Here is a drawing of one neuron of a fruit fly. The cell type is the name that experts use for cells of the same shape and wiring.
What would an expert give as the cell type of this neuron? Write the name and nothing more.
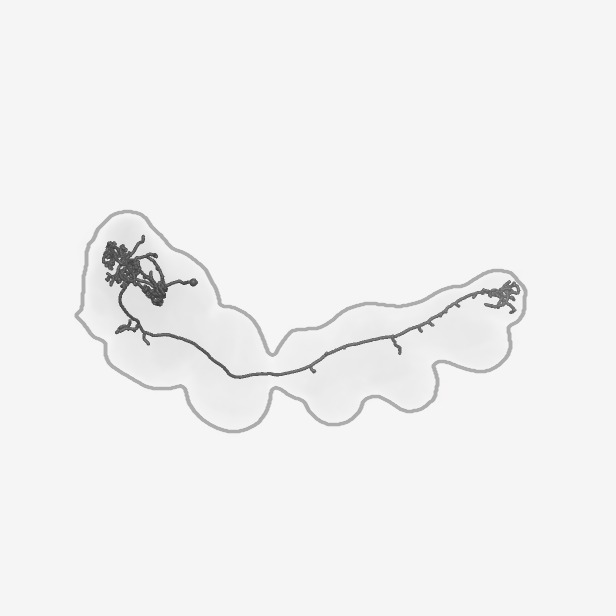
DNpe034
